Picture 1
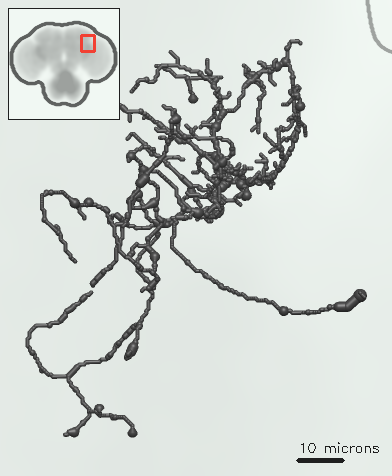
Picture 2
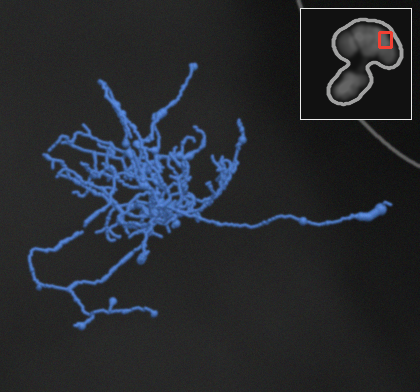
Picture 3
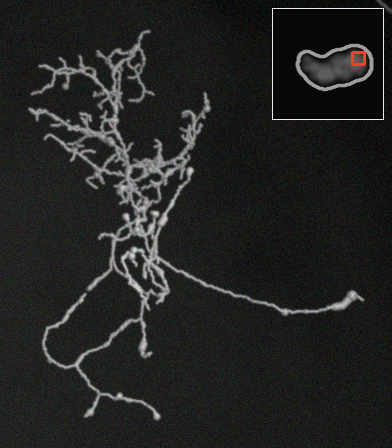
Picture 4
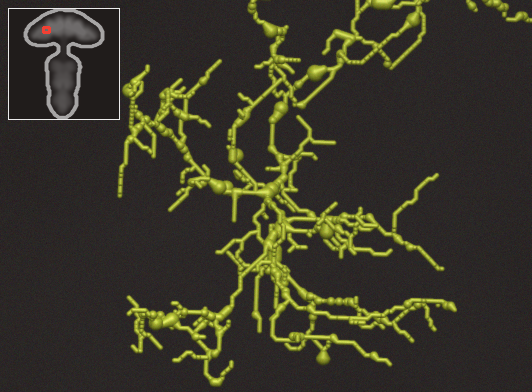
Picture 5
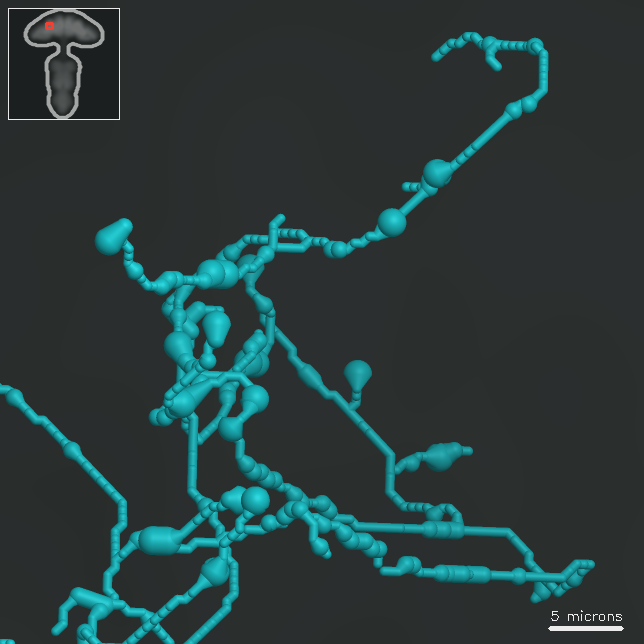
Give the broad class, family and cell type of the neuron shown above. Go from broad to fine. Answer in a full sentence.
A central-brain intrinsic neuron of hemilineage VLPl2_posterior, type CB2877.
